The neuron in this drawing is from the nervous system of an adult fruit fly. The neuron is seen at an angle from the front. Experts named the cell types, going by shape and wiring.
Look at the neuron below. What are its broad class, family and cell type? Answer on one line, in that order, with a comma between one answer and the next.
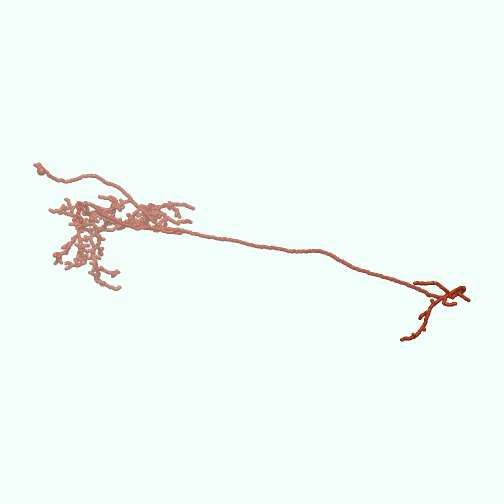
central-brain intrinsic neuron, hemilineage VLPl2_posterior, PVLP049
